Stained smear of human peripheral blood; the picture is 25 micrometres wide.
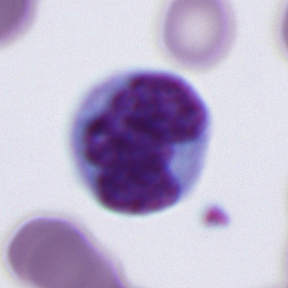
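Monocyte in a stained peripheral blood smear. The cell outline is round and smooth. Its nucleus, about 12 by 10 micrometres, is irregular and folded, with a notch cut into its right side, and fills about 70% of the cell's area. The chromatin is dark purple and coarsely clumped. Pale blue-grey cytoplasm forms a rim that is widest on the right side of the cell.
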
